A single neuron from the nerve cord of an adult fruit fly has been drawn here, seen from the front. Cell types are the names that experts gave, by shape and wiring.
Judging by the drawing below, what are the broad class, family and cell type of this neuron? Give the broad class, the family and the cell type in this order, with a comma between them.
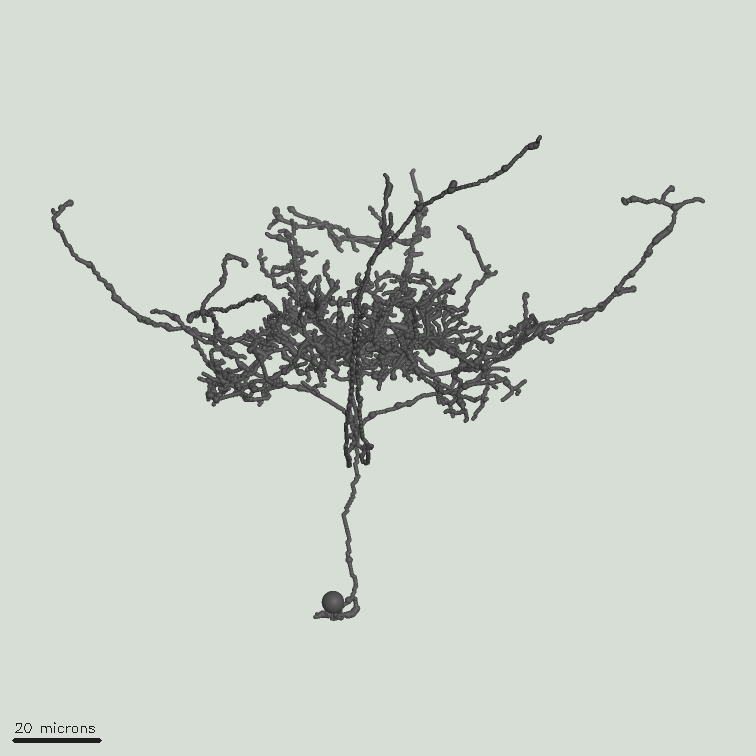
nerve-cord intrinsic neuron, hemilineage 00A, IN00A010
